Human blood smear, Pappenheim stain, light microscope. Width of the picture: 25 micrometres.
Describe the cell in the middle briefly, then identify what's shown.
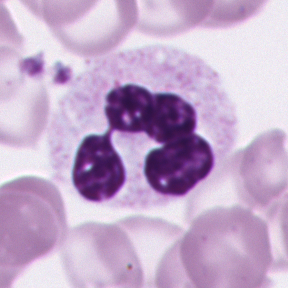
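The outline of this cell is roughly round. Of the nuclear lobes, the lower-left one is joined to the rest of the nucleus only by a thin thread. Together the lobes form a curve that opens toward the bottom of the picture. A wide rim of pale lilac-pink cytoplasm surrounds the nucleus. The cell is a segmented neutrophil.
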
